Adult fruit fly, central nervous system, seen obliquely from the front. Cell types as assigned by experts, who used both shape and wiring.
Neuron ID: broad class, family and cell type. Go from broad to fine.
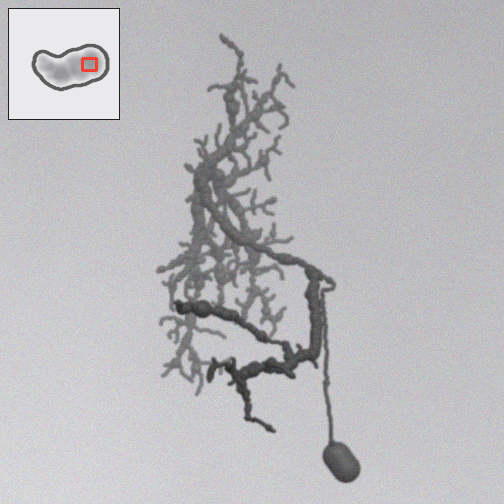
visual projection neuron; LC; LC4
